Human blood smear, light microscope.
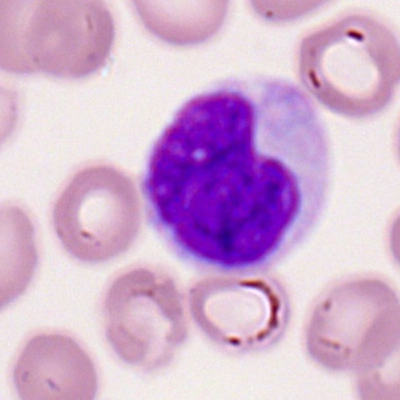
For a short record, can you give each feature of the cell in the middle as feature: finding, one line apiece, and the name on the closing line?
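Outline: roughly round and smooth
Chromatin: deep purple, mottled and clumped
Cytoplasm rim: moderate, lying mainly right of the nucleus
Cytoplasm colour: pale grey-blue
Cell type: lymphocyte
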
